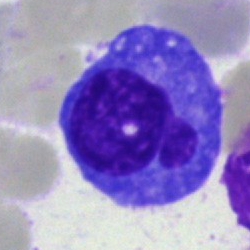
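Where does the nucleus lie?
Off-centre, toward the left of the cell.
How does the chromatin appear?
Dark purple and coarsely clumped.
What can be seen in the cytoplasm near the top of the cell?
Small clear vacuoles, set in deep blue cytoplasm.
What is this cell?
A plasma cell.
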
